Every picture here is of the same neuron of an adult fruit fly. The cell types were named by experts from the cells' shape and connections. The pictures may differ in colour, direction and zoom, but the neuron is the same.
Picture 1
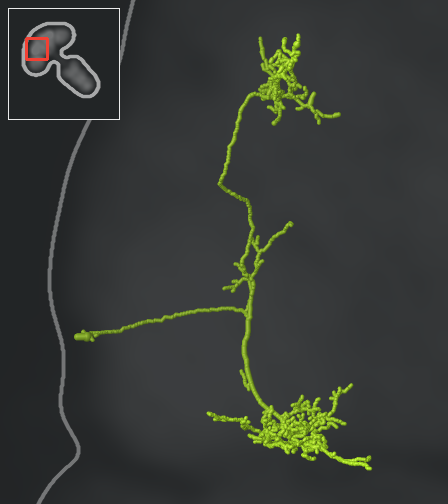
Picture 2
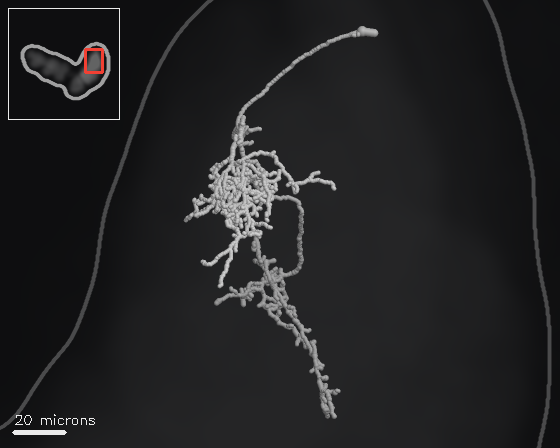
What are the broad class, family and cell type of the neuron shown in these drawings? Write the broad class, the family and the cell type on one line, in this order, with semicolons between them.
central-brain intrinsic neuron; hemilineage VLPd&p1_posterior; PLP121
